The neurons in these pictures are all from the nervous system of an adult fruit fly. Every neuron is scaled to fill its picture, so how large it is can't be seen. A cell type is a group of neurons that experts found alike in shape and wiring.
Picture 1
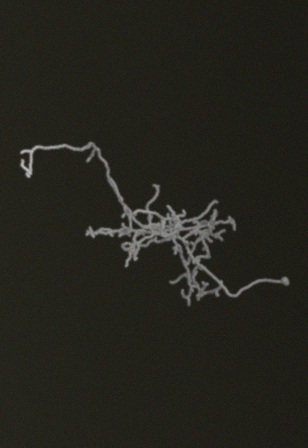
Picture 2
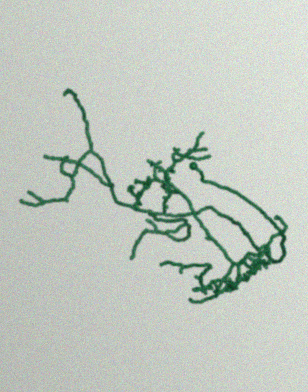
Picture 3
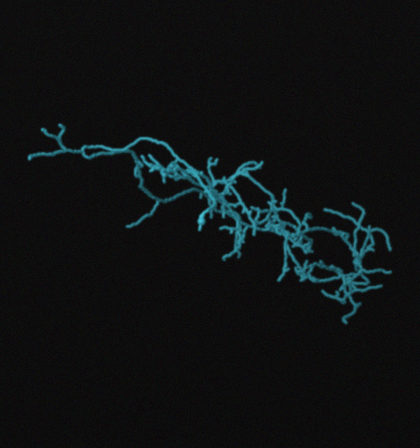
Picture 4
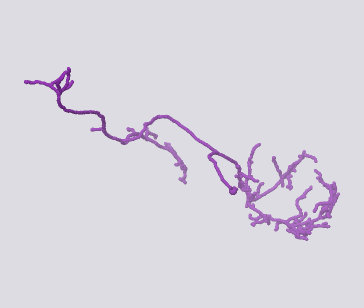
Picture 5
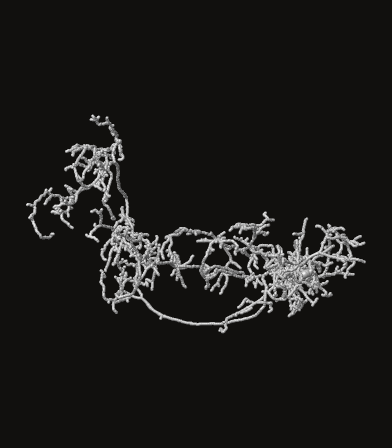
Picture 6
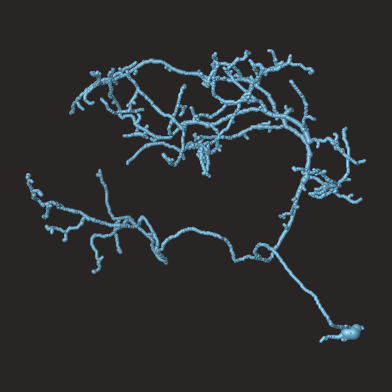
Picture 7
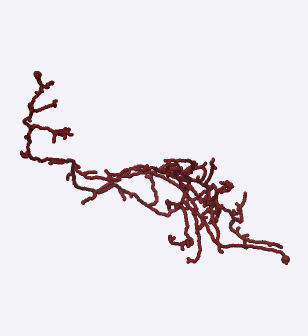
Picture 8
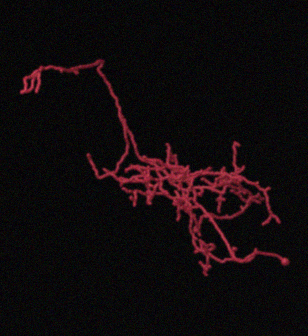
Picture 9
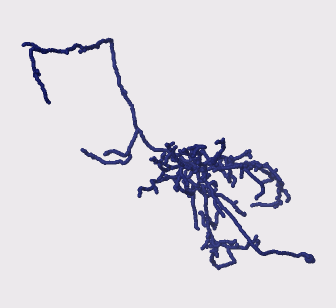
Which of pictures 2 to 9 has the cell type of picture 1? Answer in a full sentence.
Picture 8 is of the same cell type.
